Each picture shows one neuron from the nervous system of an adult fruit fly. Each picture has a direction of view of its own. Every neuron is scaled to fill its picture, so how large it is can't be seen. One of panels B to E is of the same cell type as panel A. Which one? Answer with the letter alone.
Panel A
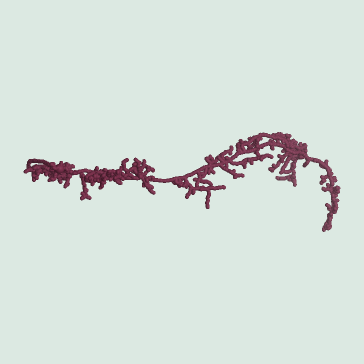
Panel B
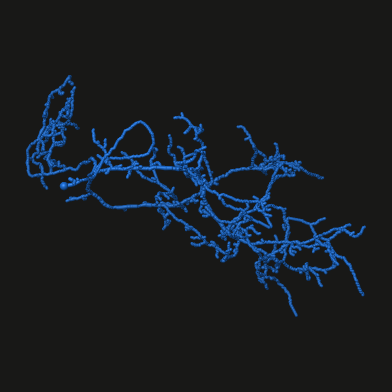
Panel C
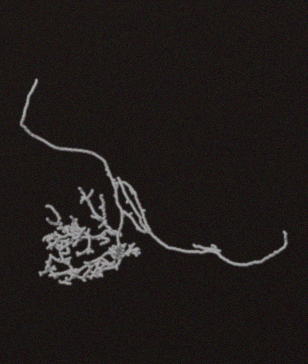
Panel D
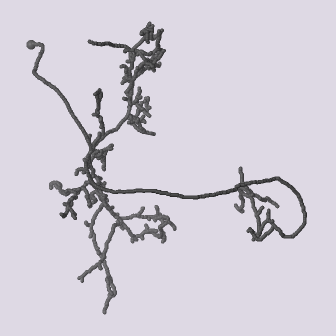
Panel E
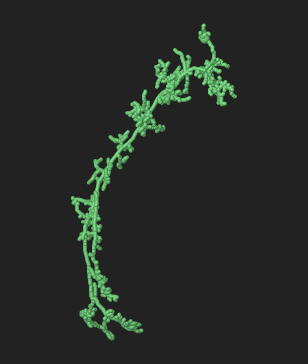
E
